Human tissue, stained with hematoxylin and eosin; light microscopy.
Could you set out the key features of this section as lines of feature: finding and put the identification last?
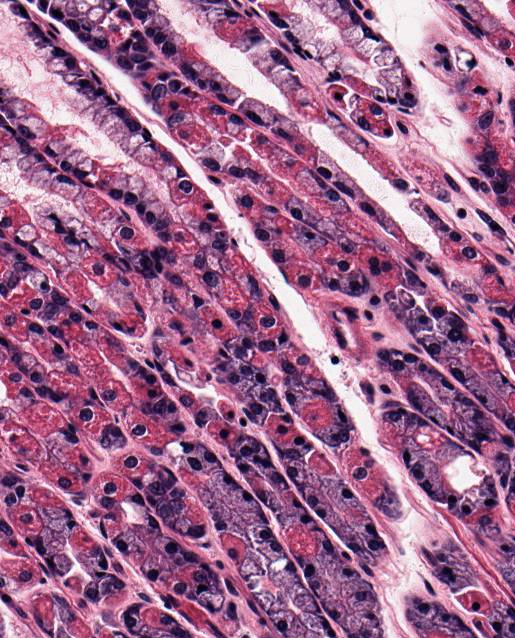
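Glands: closely packed, straight, tubular, running in parallel diagonally from upper left toward lower right.
Purple cells: granular cytoplasm, lying between the pink cells, densest, I think, at lower left.
Nuclei: most gland cells have a single round dark one.
Stroma: scant, just thin pink strands between glands.
Section: stomach.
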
